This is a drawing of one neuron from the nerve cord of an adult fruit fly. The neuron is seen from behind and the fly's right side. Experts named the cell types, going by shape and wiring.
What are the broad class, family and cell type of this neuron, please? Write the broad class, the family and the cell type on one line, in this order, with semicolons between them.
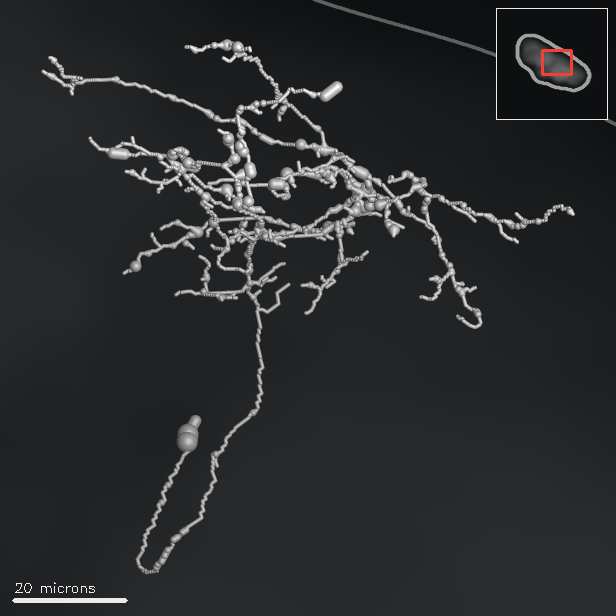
nerve-cord intrinsic neuron; hemilineage 03B; IN03B089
